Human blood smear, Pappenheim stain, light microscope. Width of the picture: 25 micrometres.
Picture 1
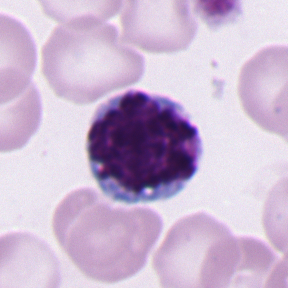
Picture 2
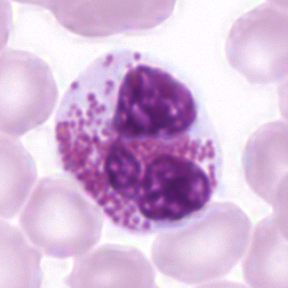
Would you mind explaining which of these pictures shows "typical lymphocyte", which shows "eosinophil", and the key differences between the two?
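Let's see: picture 1 holds the typical lymphocyte, picture 2 the eosinophil. What they share comes first: both have a round, smooth outline, dark purple, coarsely clumped chromatin and no visible nucleoli.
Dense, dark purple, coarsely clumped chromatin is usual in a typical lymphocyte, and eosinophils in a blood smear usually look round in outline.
Where they part is the cytoplasm: in picture 2 it holds many coarse, round, purplish-pink granules, densest on the left side of the cell, with very pale, almost colourless cytoplasm between them.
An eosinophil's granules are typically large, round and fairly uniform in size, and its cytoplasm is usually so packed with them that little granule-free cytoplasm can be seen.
In picture 1, by contrast, the nucleus fills about 80% of the cell's area, and the cytoplasm shows only a few small clear spots along the lower edge. That cell is about 10 micrometres across, with a nucleus of about 10 by 8 micrometres.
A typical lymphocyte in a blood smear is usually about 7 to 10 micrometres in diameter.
Its surface also shows no projections.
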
